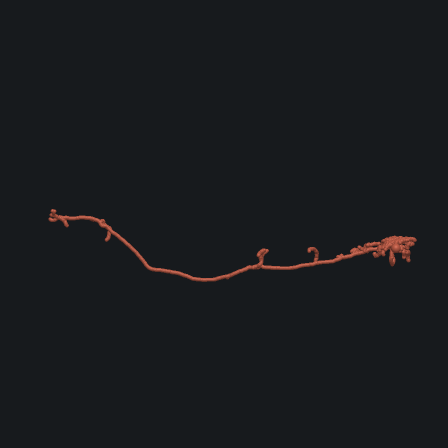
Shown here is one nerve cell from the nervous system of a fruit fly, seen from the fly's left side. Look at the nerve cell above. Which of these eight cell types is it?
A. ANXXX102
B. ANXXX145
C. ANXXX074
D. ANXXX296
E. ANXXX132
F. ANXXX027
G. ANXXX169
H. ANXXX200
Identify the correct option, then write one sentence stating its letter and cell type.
With respect to cell type, the neuron is ANXXX169, option G.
